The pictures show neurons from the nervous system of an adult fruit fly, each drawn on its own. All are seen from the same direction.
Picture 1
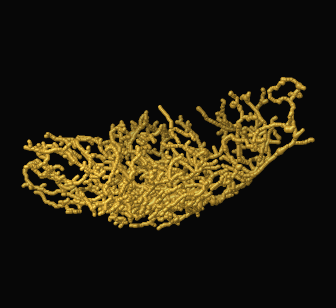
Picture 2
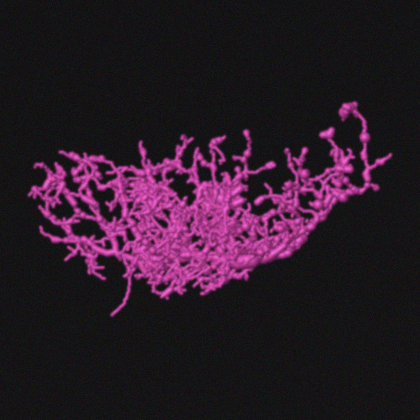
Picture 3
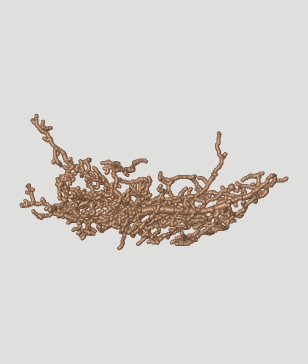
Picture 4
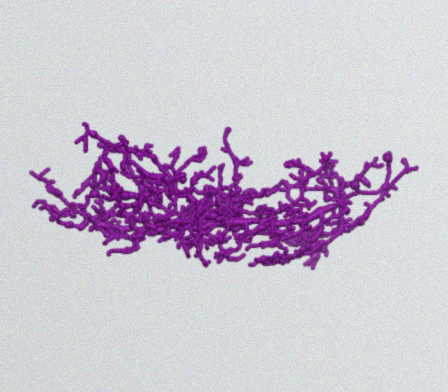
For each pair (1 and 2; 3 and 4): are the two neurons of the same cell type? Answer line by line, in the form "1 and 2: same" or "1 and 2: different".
1 and 2: same
3 and 4: same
